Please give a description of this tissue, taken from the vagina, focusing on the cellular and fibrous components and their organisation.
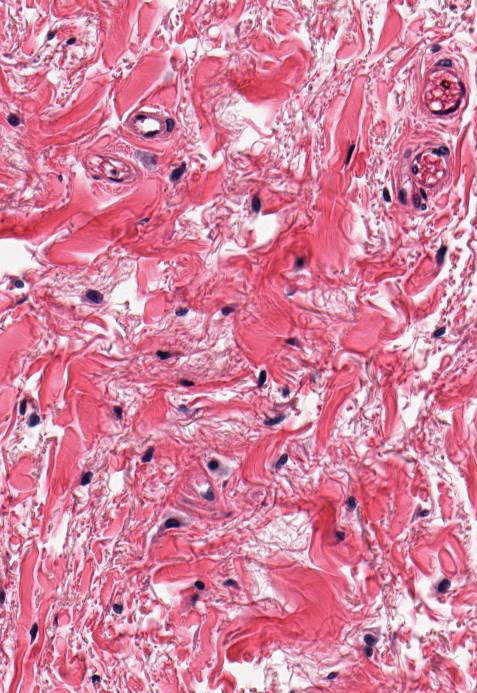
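First: fibrous connective tissue throughout, no epithelium anywhere. Next: thick eosinophilic collagen bundles running haphazardly in many directions. Then: scattered fibroblasts with small, dark, elongated nuclei and little visible cytoplasm. Last: a few small round vascular profiles in the upper third.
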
